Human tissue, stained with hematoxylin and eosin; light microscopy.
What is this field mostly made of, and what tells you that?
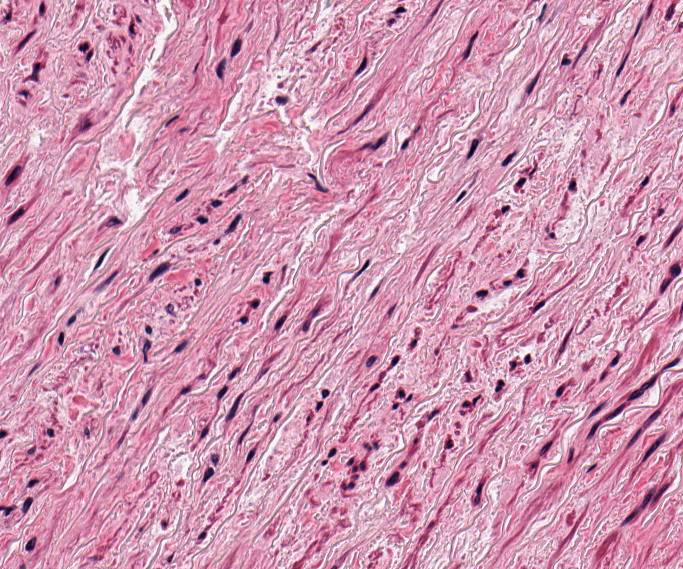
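Here you've got tunica media of an artery. Pink fibres run in parallel diagonally across the whole field, most nuclei dark, elongated and spindle-shaped alongside them.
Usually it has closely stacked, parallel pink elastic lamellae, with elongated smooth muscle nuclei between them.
That parallel order, not a loose irregular layer, sets it apart from the tunica intima.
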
